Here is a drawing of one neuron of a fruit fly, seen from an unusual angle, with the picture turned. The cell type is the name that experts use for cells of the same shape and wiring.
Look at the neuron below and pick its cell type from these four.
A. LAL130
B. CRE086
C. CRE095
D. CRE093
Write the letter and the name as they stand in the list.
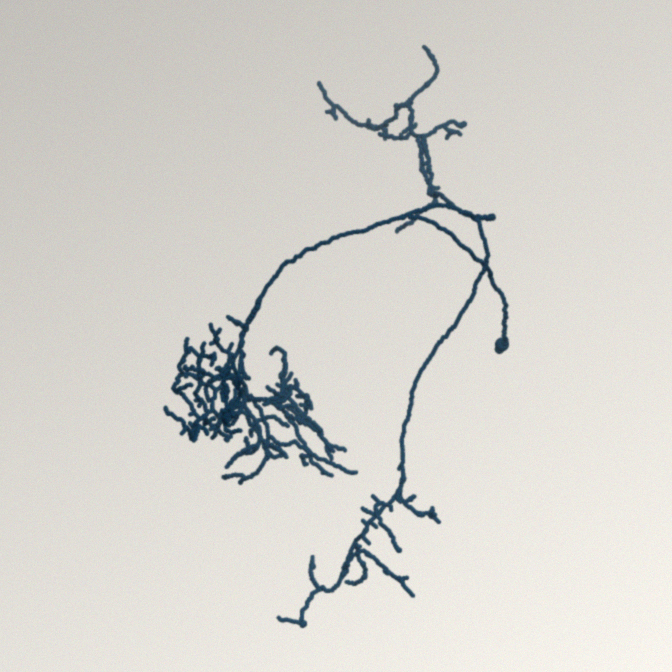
D. CRE093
